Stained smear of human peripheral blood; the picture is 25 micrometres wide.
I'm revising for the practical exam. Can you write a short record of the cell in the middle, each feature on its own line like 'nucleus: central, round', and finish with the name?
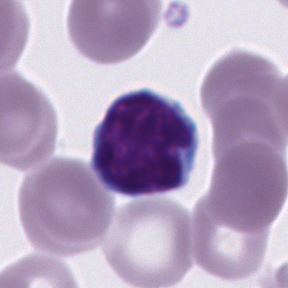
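Outline: roughly round, with a slightly uneven edge
Size: about 10 micrometres across
Nucleus: fills about 80% of the cell's area
Chromatin: dense, dark purple, coarsely clumped
Nucleoli: none seen
Vacuoles: none seen in the cell
Name: typical lymphocyte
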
